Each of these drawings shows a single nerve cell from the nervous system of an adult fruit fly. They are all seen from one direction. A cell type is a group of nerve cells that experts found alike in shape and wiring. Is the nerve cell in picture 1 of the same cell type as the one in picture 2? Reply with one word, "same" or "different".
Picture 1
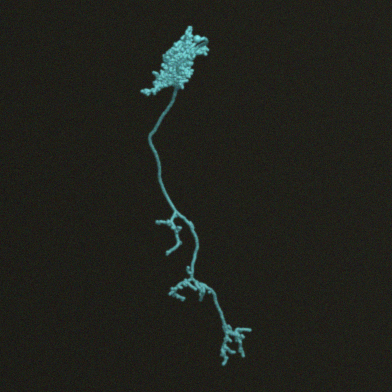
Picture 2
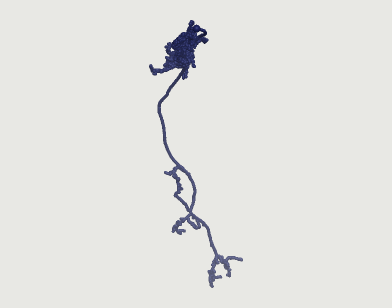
same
